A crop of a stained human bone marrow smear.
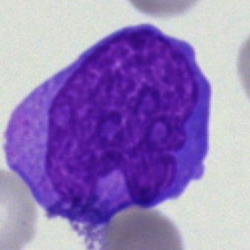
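Blast, the central cell of a stained bone marrow smear. First, the nucleus is irregular, its outline folded and indented. Second, the cytoplasm stains blue-violet, with fine pinkish-purple granules scattered on the left. Third, the bottom edge is frayed into small fragments.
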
